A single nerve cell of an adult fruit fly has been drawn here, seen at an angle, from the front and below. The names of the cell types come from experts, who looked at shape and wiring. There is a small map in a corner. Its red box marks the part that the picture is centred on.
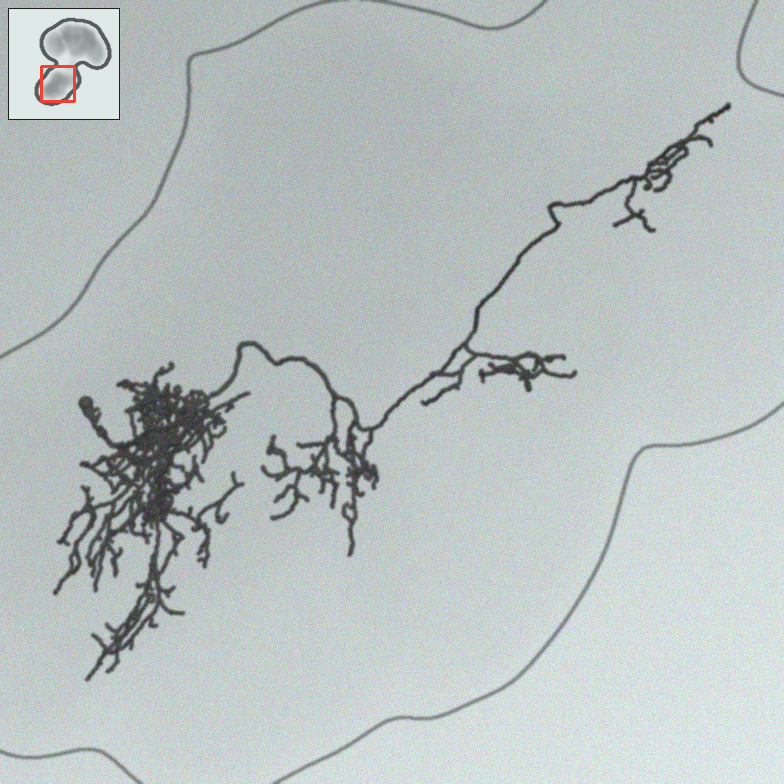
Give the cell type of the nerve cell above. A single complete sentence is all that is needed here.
This nerve cell falls under the cell type IN06B088.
